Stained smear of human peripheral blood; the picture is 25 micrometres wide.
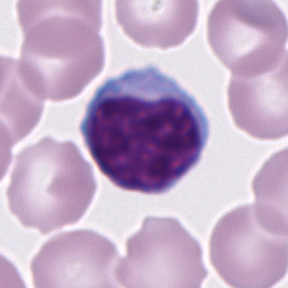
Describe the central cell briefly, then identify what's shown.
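Outline roughly round; cell about 11 micrometres across. Nucleus a single rounded mass without lobes, about 10 by 8 micrometres, filling about 70% of the cell's area. Chromatin dense, dark purple, coarsely clumped. Cytoplasm widest above the nucleus. Typical lymphocyte.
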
